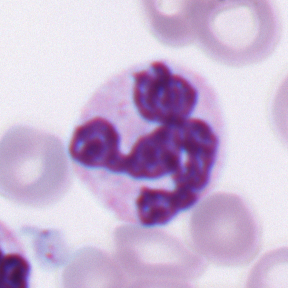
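Segmented neutrophil, the nucleated cell at the centre of this stained blood smear. Searching its nucleus, I find no nucleoli. The cytoplasm is pale pink and holds fine, faint pinkish granules, and I see no vacuoles there.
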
